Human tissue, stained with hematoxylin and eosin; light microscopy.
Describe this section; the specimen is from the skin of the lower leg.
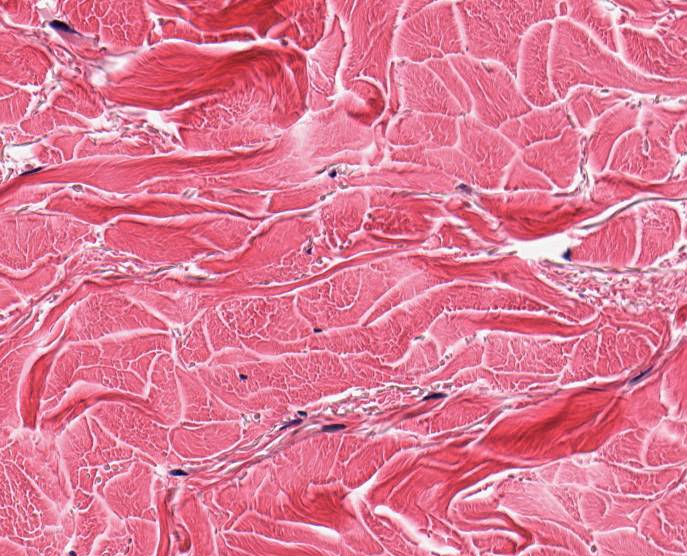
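Notice that the cross-cut fibres look angular and polygonal, with a finely stippled interior. Nuclei are sparse over the whole field, just a few scattered dots, small and dark purple, sitting mostly at fibre edges or between fibres rather than in fibre centres. Across the middle and lower centre, thin strands of loose connective tissue with small elongated nuclei run roughly horizontally between fibre groups.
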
